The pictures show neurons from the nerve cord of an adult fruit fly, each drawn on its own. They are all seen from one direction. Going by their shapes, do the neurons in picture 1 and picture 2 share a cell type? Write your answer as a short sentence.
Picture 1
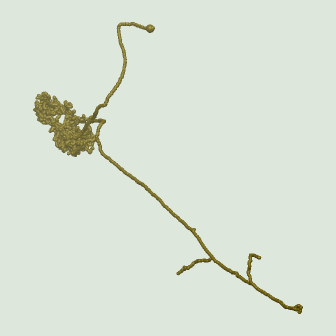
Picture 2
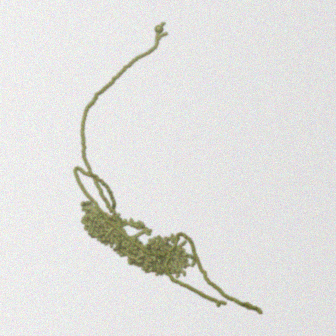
They are of the same cell type.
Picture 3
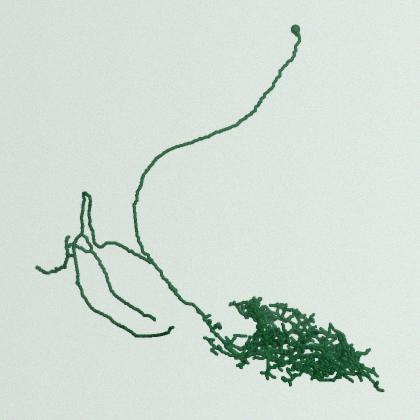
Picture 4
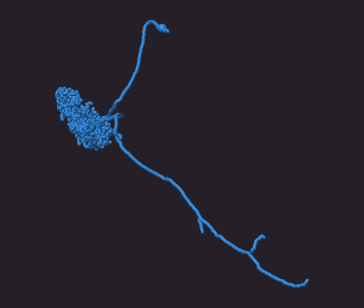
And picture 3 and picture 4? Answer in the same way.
They are of the same cell type.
